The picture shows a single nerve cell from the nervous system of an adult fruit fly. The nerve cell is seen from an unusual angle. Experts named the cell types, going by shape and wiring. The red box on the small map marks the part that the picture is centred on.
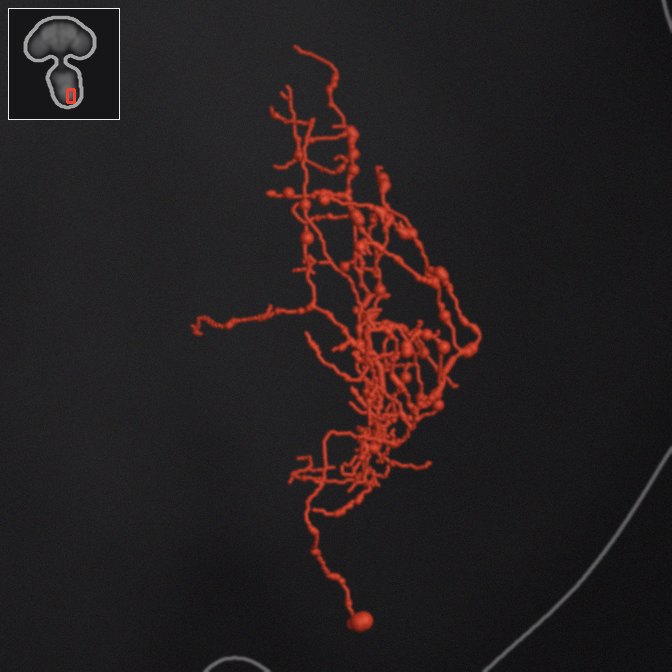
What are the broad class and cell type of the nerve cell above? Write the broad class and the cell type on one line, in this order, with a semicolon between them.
nerve-cord intrinsic neuron; INXXX431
